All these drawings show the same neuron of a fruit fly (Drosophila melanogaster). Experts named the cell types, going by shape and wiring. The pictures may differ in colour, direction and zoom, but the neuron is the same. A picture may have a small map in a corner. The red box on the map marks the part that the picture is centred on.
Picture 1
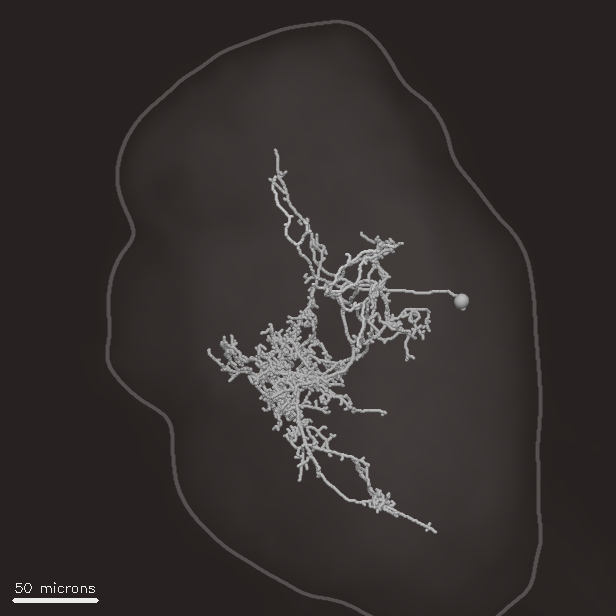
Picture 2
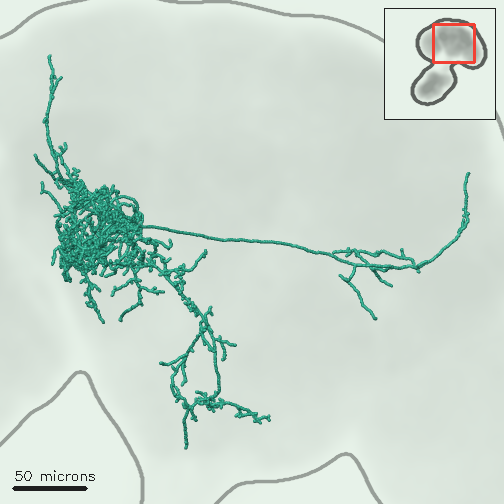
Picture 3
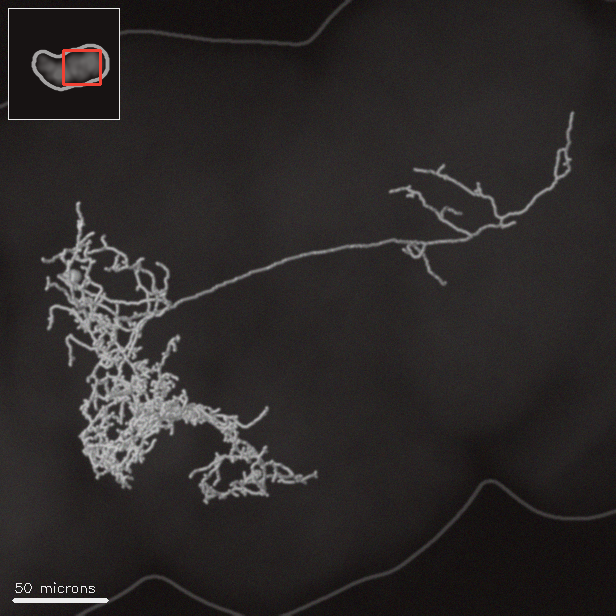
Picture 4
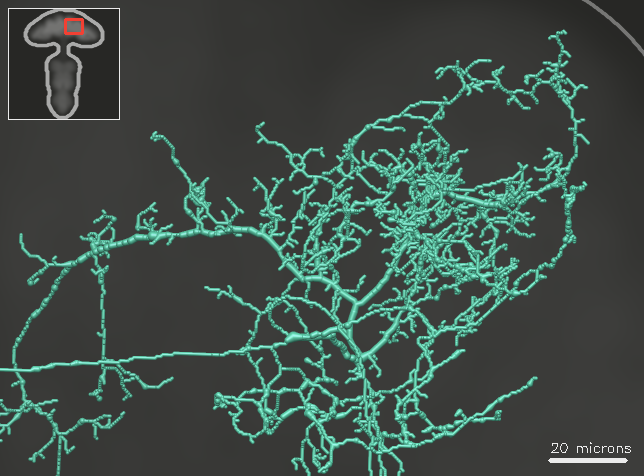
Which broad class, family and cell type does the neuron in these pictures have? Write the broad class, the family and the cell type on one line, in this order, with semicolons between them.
central-brain intrinsic neuron; hemilineage VLPl&p2_posterior; WED107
